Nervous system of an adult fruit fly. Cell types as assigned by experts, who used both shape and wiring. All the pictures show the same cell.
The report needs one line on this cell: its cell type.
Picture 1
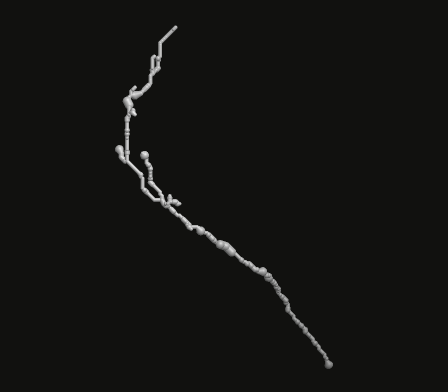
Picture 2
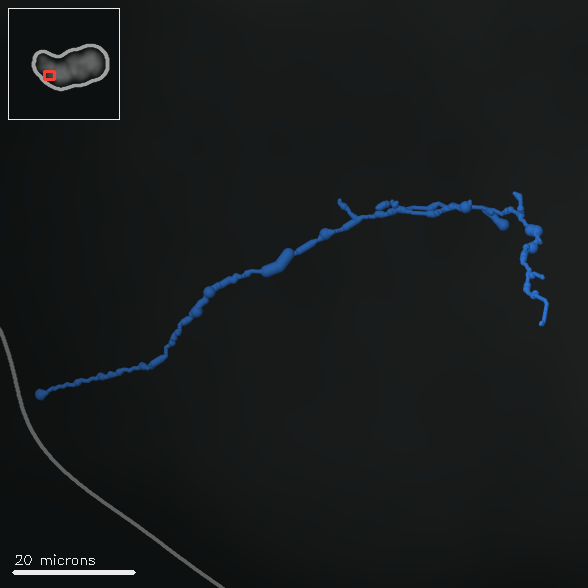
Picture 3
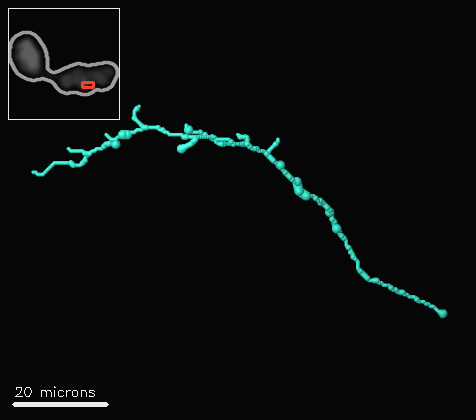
SNta35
